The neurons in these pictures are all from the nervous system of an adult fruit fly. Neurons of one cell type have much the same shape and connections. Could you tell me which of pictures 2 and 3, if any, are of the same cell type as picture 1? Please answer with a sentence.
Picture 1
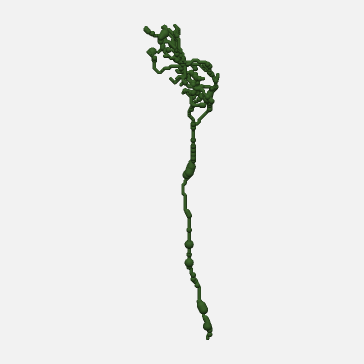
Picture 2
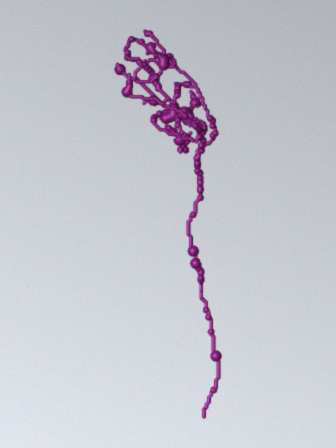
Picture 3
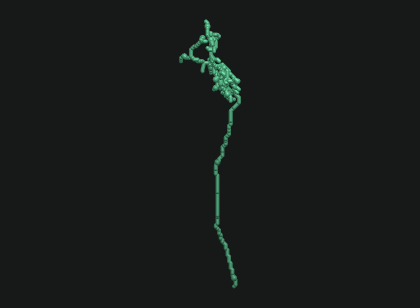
Picture 2 and picture 3 are of the same cell type.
